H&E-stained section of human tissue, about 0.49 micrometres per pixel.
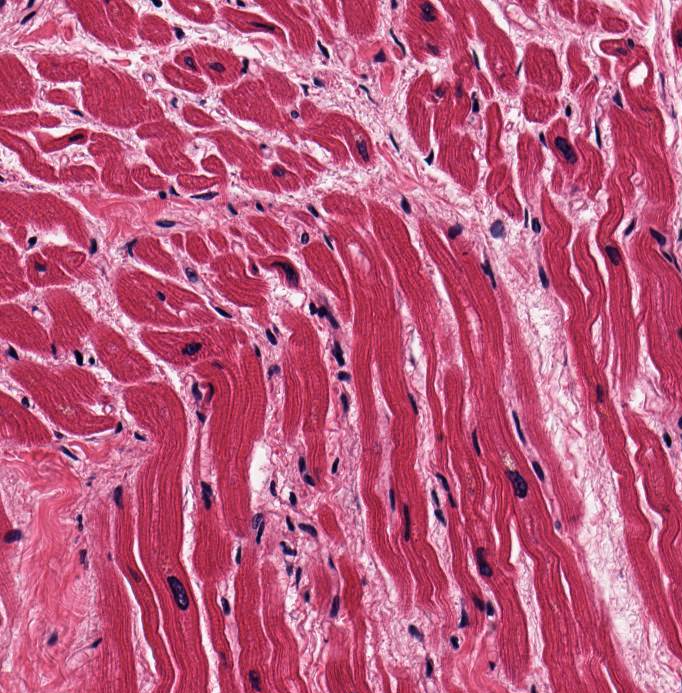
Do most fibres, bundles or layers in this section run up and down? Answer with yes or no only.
Yes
